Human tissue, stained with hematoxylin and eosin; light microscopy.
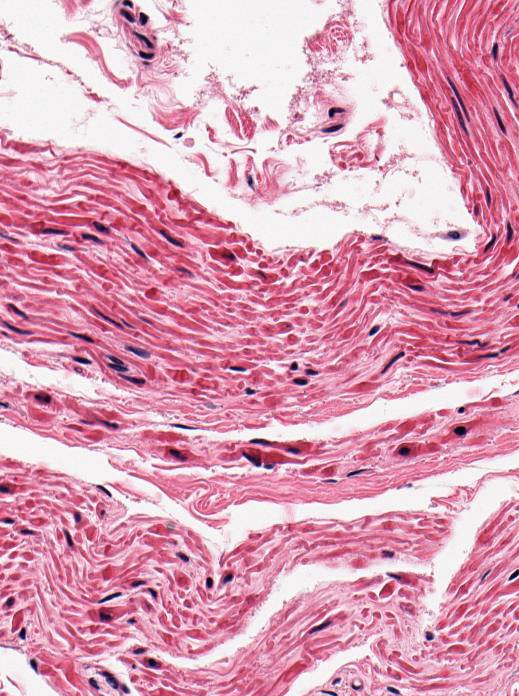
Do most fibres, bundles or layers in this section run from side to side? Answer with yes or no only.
Yes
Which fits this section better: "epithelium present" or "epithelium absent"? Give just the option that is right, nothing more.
Epithelium absent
